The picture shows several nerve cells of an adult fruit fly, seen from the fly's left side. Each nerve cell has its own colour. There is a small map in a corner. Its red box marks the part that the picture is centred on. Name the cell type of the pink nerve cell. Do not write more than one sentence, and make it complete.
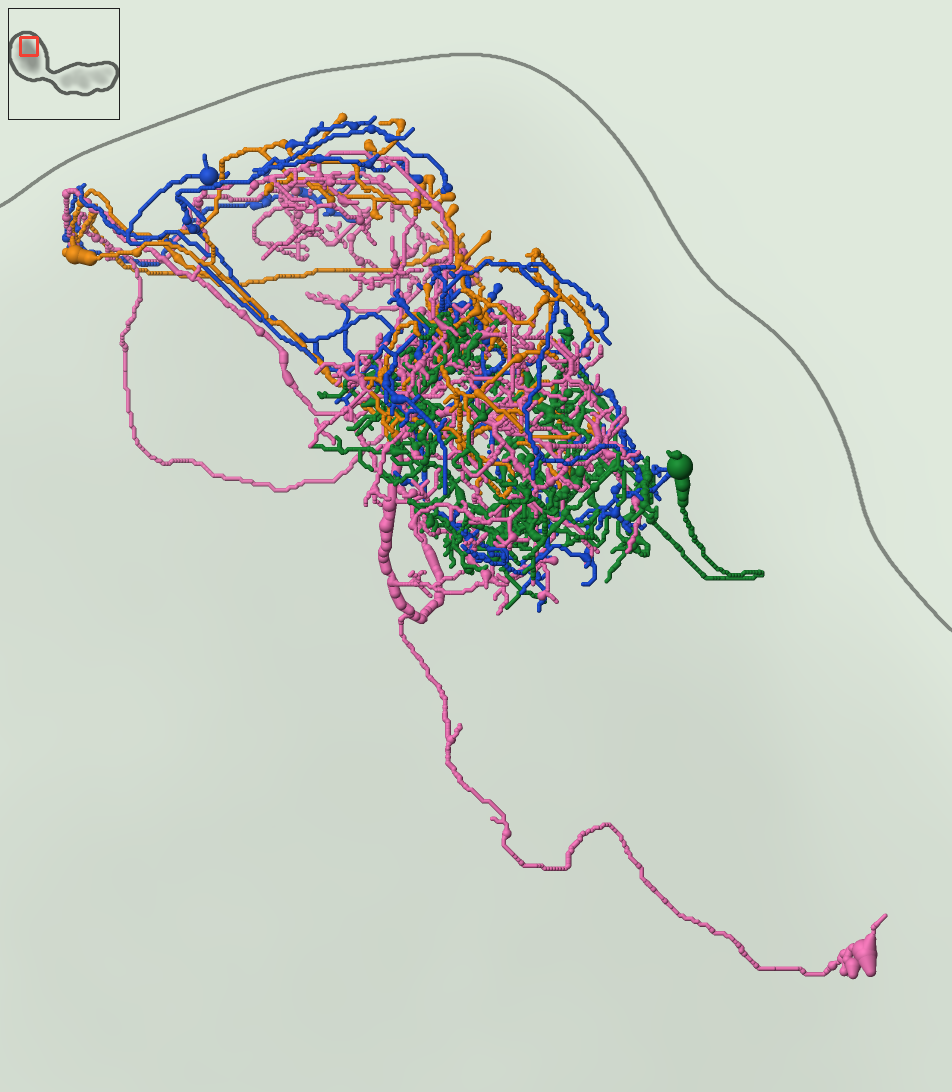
The nerve cell is of cell type LHPV7b1.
